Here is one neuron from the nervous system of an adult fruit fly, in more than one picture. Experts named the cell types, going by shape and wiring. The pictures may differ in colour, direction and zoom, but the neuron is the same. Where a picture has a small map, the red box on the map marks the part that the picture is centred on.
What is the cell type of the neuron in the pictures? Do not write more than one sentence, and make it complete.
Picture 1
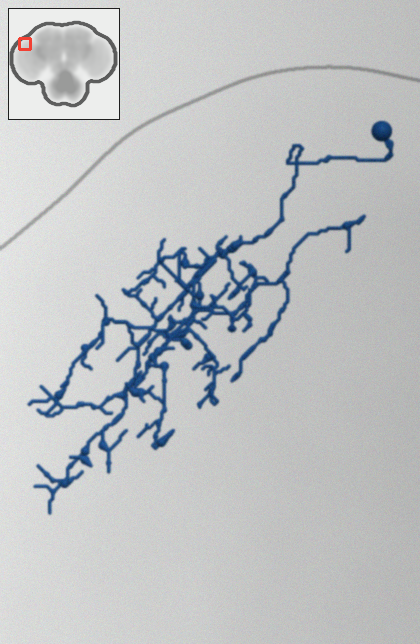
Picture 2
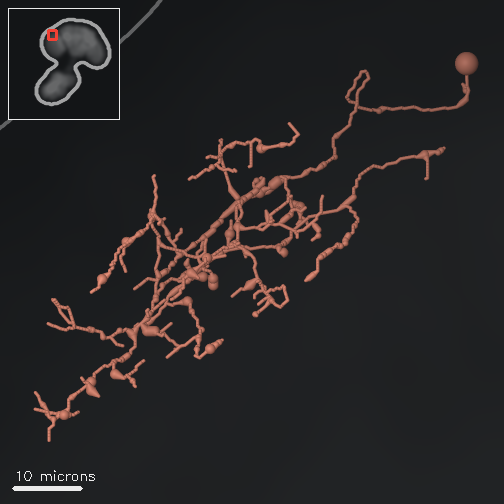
The cell type given to this neuron is Cm8.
